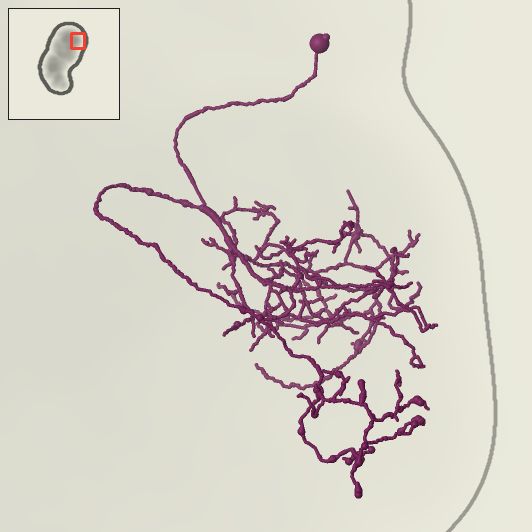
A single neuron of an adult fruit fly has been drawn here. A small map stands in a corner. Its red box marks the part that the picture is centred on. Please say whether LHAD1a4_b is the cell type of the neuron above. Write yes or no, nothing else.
no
